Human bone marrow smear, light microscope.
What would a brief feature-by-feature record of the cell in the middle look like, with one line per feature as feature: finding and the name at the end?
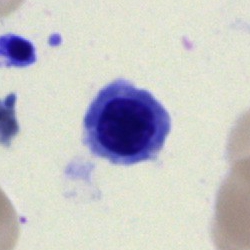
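Outline: roughly round, with a slightly irregular, bumpy edge
Chromatin: dense, staining dark purple
Cytoplasm: a narrow blue rim around the nucleus
Granules: none seen
Identity: erythroblast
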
